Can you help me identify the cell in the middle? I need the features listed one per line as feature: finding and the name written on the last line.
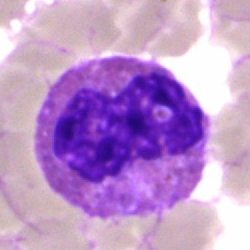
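Nucleus: indented into two broad lobes lying side by side
Nuclear spot: small, pale, ring-shaped, within the right lobe
Cytoplasm: pale lilac-pink
Granules: fine, pinkish-purple, scattered through the cytoplasm
Name: eosinophil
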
